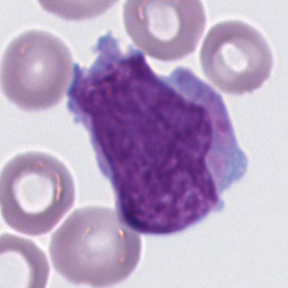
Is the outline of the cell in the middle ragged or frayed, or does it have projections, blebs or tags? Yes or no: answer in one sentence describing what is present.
Yes, the edge of this cell is rough, not smooth.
